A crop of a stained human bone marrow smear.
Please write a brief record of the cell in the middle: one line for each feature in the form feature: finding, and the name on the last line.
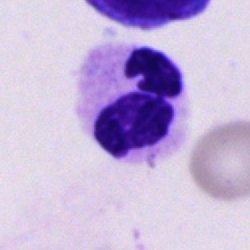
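Nucleus: two separate lobes
Lobes: upper one smaller than lower one
Chromatin: dense, dark purple
Cytoplasm: pale pinkish-lilac
Name: segmented neutrophil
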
